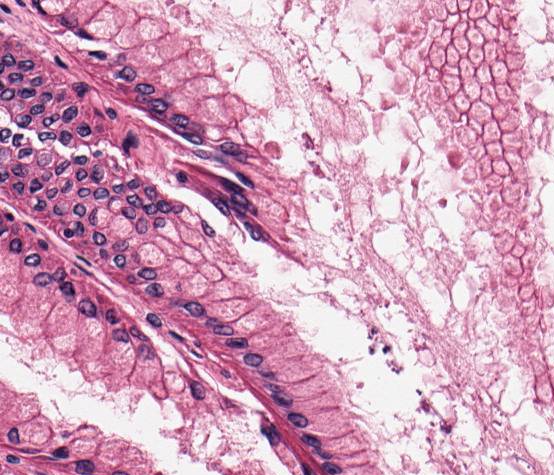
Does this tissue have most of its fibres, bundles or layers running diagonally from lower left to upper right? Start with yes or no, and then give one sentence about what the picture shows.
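No. Bands of columnar epithelium fill the left half of the field and run diagonally from upper left to lower right.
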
